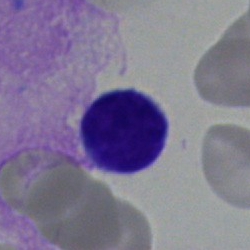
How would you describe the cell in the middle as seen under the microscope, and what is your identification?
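The cell has a round, smooth outline. Its chromatin is dense and deep blue-purple throughout. Cytoplasm forms at most a barely visible thin rim around the nucleus, and no granules are visible. The cell is a lymphocyte.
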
